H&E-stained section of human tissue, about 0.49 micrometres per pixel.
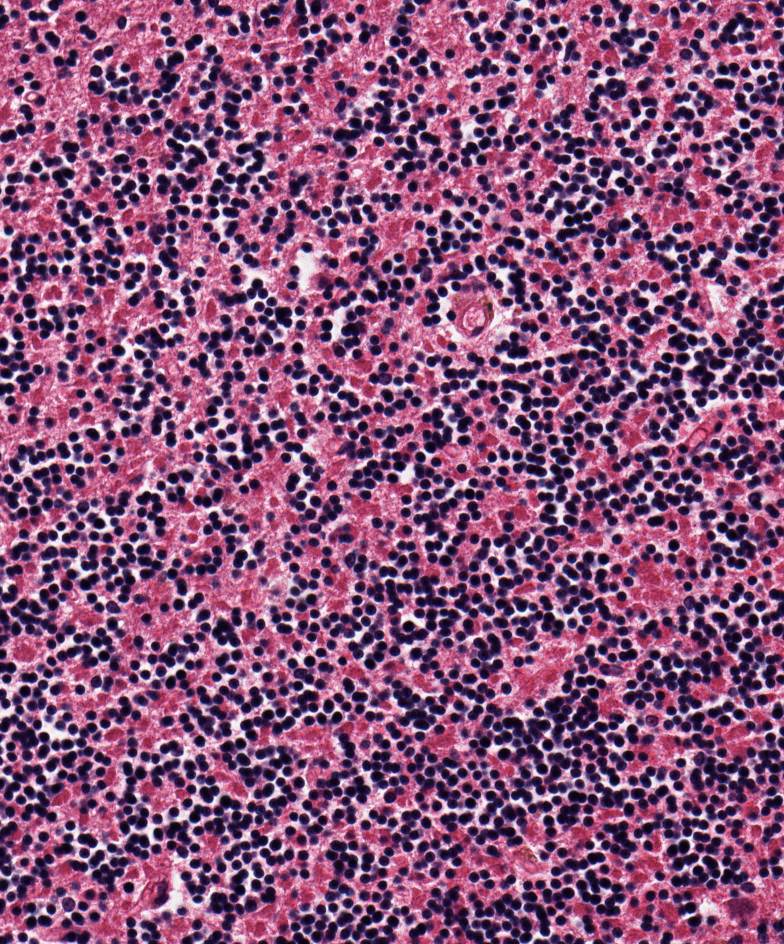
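Cerebellum: small, round, dark-blue nuclei are densely packed across the whole field. They are uniform in size and round in shape, with almost no cytoplasm visible around each one. Irregular, cell-poor pink patches lie between the nuclei throughout.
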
